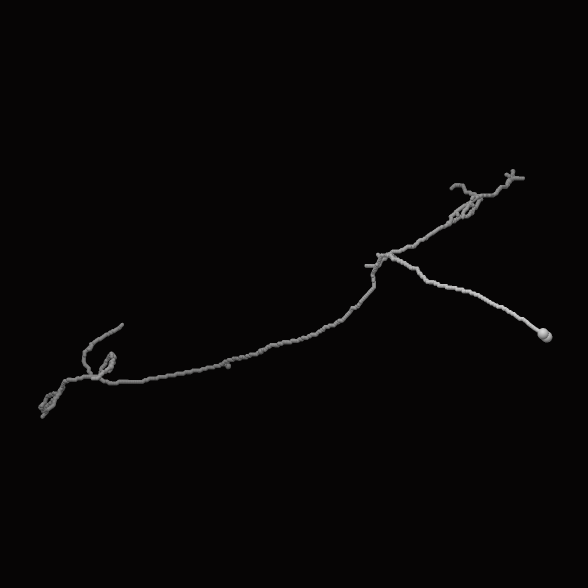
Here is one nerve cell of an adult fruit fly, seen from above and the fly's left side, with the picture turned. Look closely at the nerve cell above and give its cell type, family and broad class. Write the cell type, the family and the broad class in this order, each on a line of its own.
SMP229
hemilineage SLPpl1
central-brain intrinsic neuron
